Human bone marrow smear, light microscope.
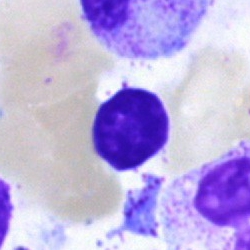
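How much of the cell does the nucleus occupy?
Nearly the whole cell.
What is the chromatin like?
Dense and dark purple, with a few slightly paler patches.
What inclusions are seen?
Neither granules nor vacuoles.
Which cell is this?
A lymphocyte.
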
